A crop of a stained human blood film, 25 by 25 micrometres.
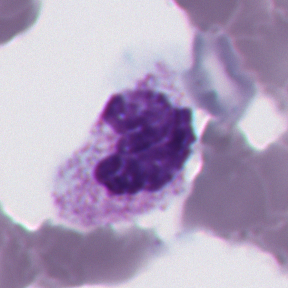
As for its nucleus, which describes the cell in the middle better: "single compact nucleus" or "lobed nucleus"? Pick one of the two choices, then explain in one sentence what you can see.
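Lobed nucleus. The nucleus is folded into lobes, with an upper and a lower lobe.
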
